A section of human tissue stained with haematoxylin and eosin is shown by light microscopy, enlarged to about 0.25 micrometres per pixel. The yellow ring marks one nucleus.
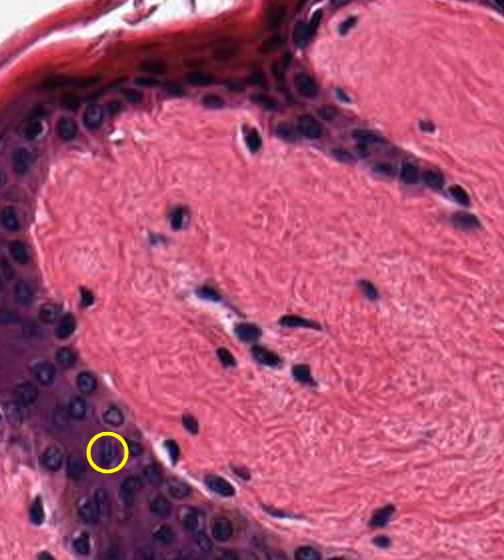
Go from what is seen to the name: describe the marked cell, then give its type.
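The nucleus is roundish to oval and about the same size as the nuclei of the neighbouring cells. The cytoplasm is a modest rim of purplish-pink with no sharp outline separating it from the adjacent cells. The marked nucleus belongs to a keratinocyte.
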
